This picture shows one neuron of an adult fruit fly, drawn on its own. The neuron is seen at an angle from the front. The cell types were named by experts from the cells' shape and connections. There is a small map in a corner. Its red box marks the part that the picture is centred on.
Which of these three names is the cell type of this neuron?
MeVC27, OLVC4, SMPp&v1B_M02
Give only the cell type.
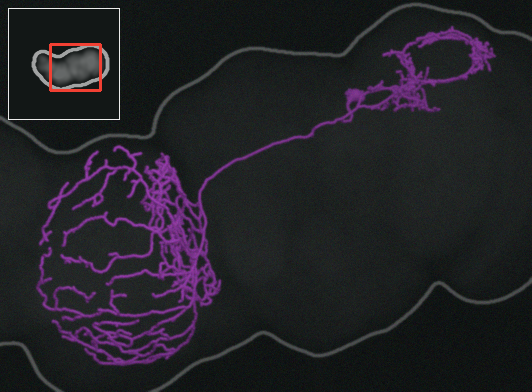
OLVC4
